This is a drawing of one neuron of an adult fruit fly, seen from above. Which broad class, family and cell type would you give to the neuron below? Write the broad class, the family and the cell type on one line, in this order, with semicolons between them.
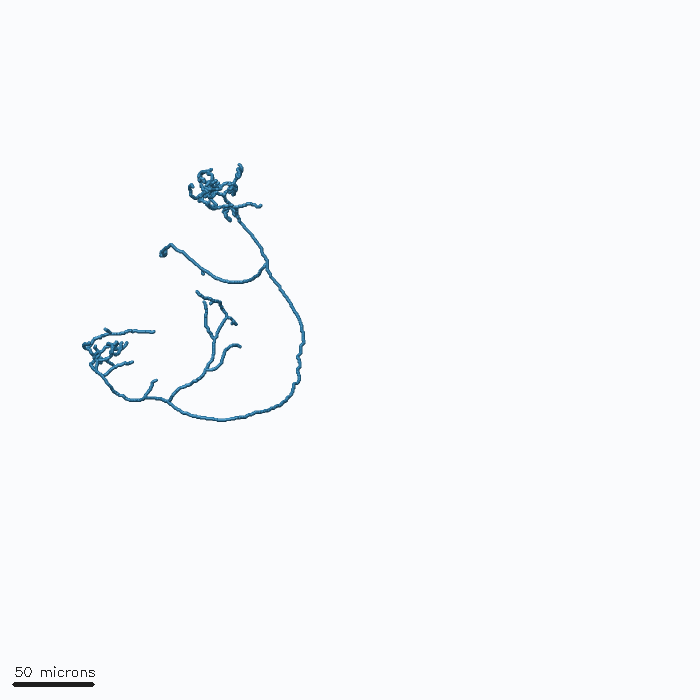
central-brain intrinsic neuron; hemilineage ALlv1; M_lvPNm45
